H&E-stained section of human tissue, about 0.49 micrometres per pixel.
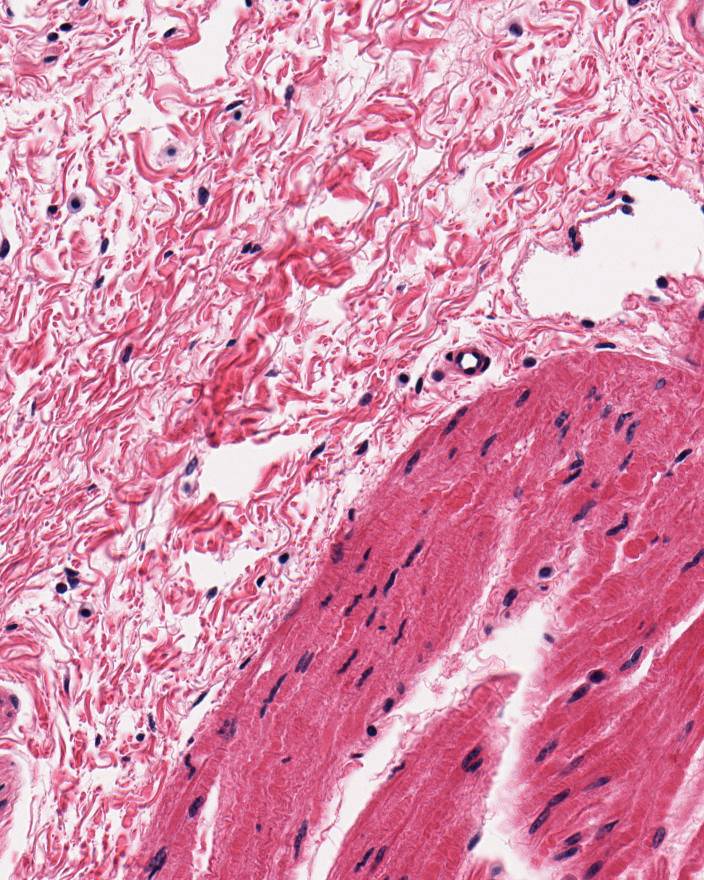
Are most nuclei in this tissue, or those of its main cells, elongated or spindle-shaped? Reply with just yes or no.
Yes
